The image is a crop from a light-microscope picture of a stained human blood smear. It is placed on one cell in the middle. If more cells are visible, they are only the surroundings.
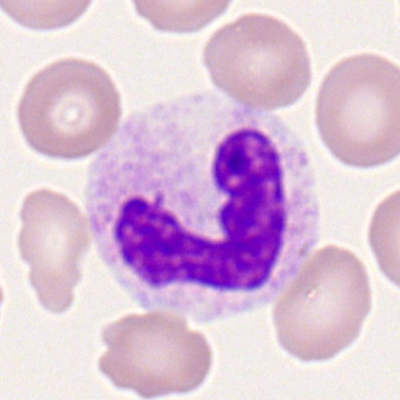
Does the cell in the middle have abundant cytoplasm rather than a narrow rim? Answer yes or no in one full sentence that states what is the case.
Yes, this cell has broad cytoplasm around its nucleus.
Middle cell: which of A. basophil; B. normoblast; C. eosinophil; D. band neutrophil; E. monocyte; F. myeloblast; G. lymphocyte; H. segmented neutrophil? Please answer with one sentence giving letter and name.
Option D holds up: the cell in the middle is a band neutrophil.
